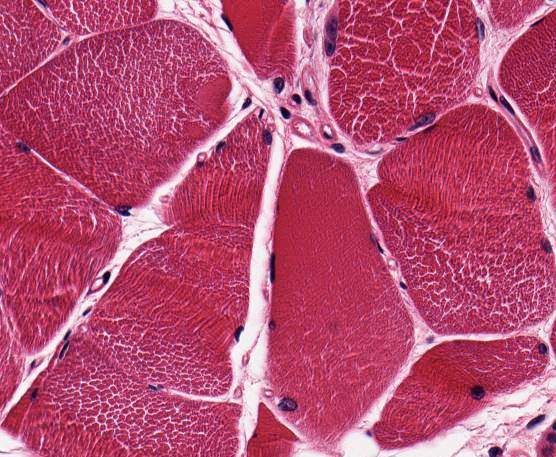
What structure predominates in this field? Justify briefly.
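Skeletal muscle occupies this field. Its fibre nuclei are small, dark and flattened or oval, and lie at the periphery against the fibre borders.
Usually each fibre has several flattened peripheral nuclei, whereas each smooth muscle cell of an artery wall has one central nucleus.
The cytoplasm is deeply eosinophilic with a fine stippled texture of myofibrils. Thin pale connective tissue separates the fibres.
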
